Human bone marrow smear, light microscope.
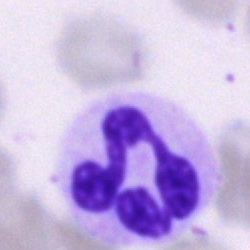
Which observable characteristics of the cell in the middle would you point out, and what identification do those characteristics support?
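First, the chromatin is dense and dark purple. Second, no nucleoli are visible in the nucleus. Third, the cytoplasm is plentiful and pale lilac, with no vacuoles seen. Last, the name: segmented neutrophil.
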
